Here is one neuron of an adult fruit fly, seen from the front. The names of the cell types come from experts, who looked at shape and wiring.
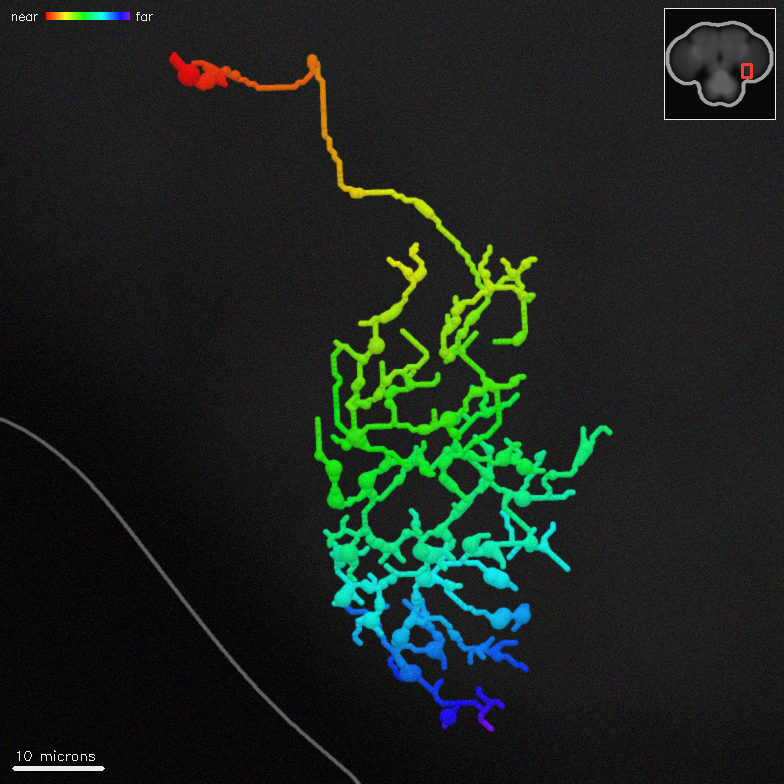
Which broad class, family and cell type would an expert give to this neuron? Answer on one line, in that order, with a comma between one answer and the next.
optic-lobe intrinsic neuron, Cm, Cm11a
